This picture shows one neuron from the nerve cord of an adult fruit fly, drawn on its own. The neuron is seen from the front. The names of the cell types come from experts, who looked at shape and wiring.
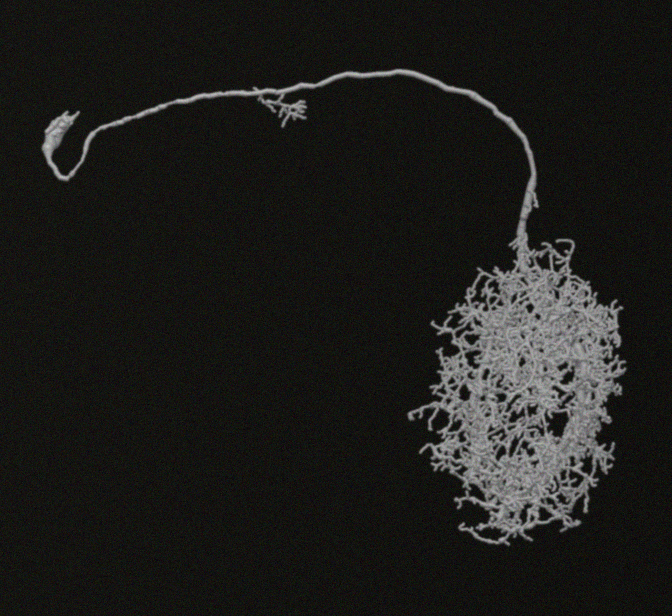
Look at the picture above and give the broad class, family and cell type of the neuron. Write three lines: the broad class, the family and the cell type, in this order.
nerve-cord intrinsic neuron
hemilineage 19B
IN19B003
